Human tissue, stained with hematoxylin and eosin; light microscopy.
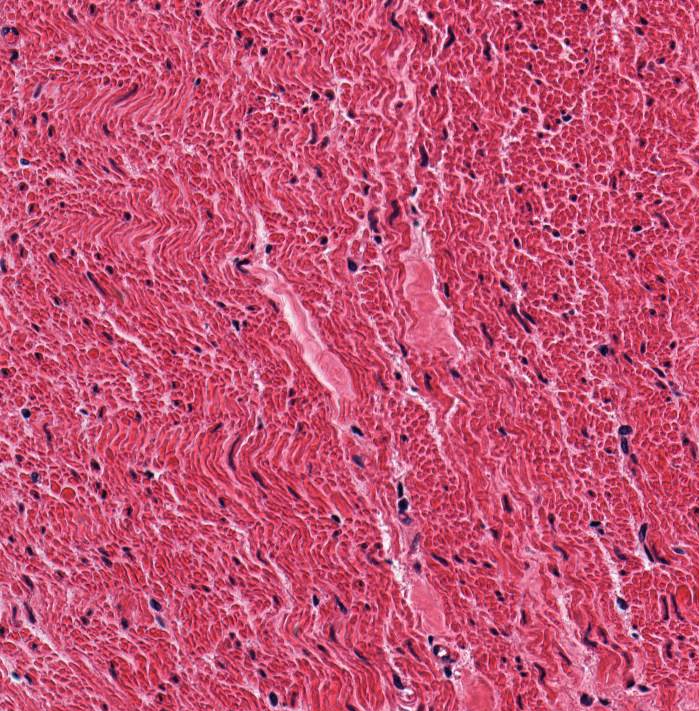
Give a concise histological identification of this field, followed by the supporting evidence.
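This field is mainly smooth muscle. Upper right: fibres cut mostly across, as small packed polygonal pink profiles; left side: fibres cut lengthwise, in wavy, zig-zag bundles.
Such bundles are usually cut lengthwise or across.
Between the fibres: small dark blue nuclei, sparsely scattered, many of them elongated. Also present: narrow pale pink connective tissue strands running steeply from the upper centre toward the lower centre-right.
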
